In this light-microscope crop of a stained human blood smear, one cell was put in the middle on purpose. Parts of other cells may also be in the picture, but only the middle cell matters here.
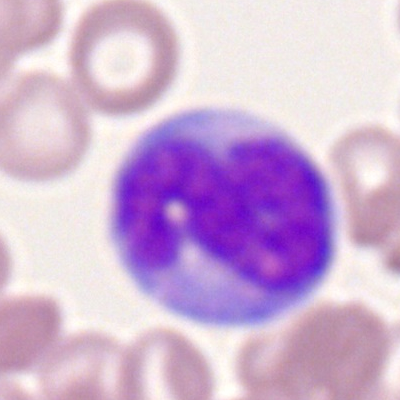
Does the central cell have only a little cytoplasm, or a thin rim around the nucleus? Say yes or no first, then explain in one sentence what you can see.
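Yes. The nucleus fills most of the cell.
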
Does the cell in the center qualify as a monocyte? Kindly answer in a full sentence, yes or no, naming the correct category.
Yes, the crop's central cell is a monocyte.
